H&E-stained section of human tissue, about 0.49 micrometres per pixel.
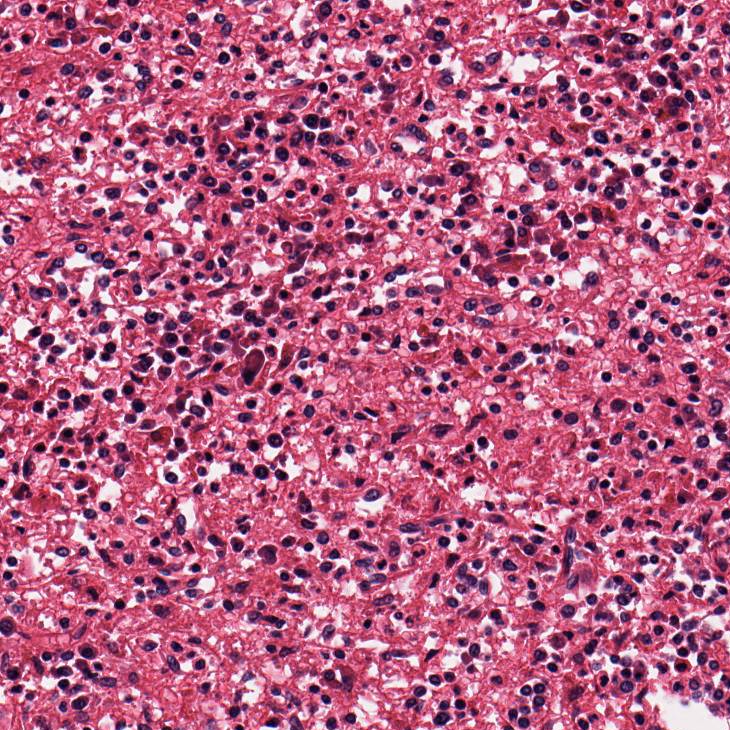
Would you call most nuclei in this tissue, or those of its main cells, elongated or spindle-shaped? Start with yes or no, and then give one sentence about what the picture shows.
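No. Most nuclei are small, round and darkly stained.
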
